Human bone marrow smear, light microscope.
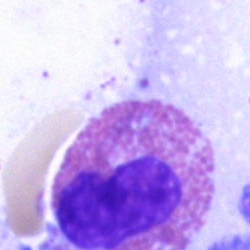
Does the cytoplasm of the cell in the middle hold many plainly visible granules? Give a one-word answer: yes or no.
Yes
